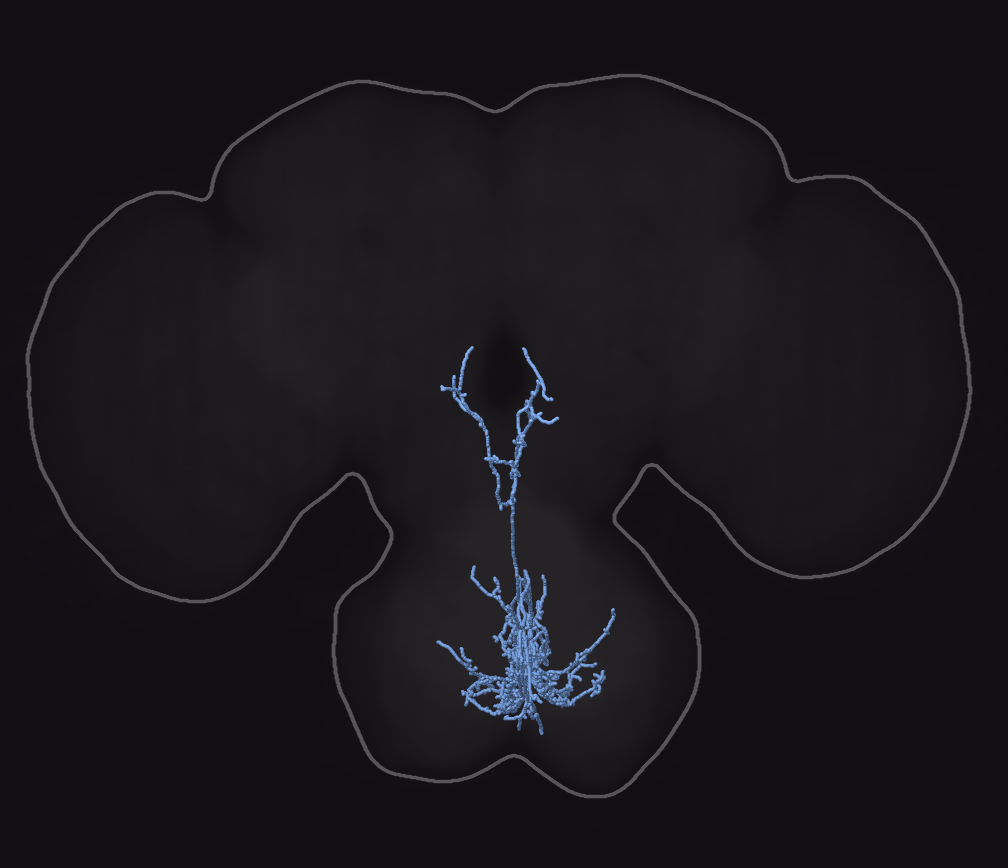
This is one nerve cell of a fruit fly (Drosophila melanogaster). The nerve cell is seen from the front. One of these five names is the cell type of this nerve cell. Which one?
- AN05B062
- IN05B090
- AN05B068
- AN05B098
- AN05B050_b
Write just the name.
AN05B098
